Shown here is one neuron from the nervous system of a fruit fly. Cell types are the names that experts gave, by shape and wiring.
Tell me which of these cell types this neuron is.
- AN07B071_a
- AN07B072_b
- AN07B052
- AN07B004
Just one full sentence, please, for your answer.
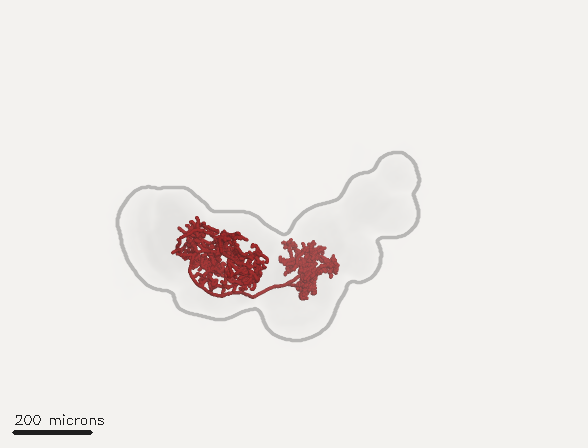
The cell type AN07B004 is the type of this neuron.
